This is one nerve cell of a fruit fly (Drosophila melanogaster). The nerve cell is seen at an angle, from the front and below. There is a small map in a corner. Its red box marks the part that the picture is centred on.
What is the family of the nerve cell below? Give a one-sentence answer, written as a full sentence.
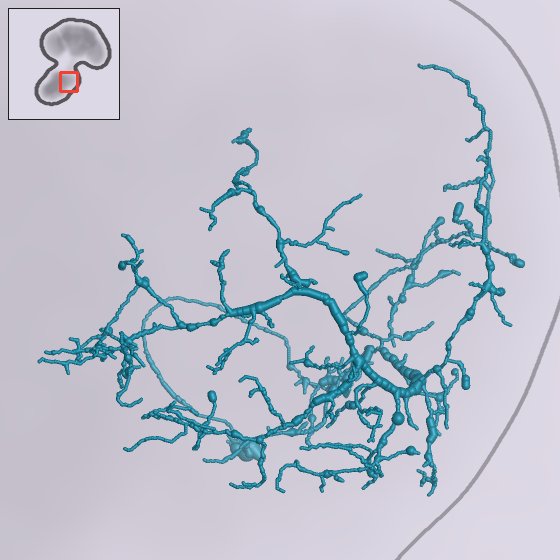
Of the families, hemilineage 03A is the one for this nerve cell.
